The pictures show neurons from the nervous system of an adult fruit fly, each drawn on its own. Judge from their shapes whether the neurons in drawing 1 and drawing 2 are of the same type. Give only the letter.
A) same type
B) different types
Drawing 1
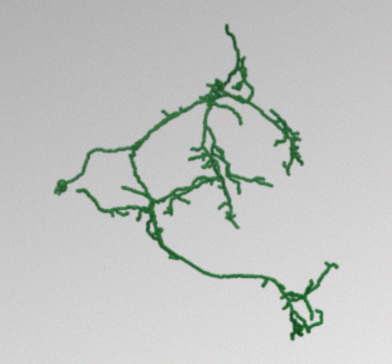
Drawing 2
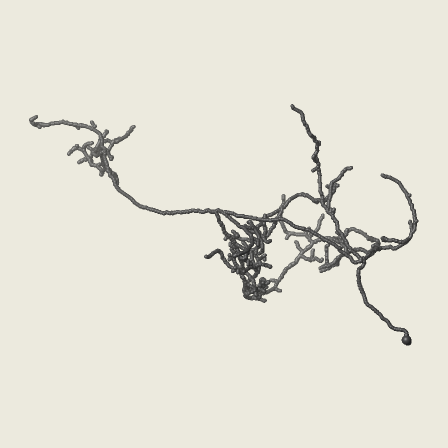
A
